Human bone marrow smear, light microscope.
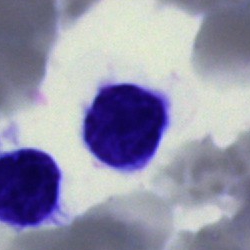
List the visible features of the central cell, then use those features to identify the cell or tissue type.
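A roughly round outline bounds the cell. Dense chromatin stains dark purple throughout the nucleus. Cytoplasm is very scant, at most a thin rim around the nucleus, and no granules are visible around it. The cell is a lymphocyte.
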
